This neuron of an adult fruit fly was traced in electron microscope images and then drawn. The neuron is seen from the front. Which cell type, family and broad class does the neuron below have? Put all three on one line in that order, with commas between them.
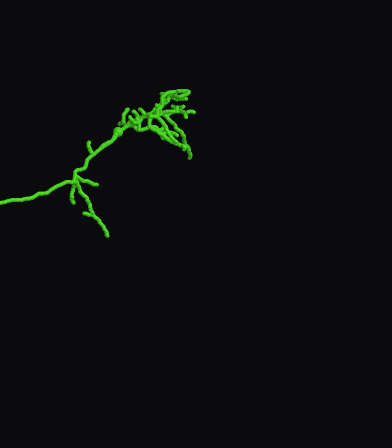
SNpp05, class mechanosensory proprioceptive, sensory neuron entering the nerve cord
